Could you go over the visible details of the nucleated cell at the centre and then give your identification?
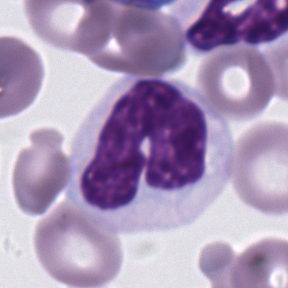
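Outline round and smooth. Nucleus bent into a horseshoe, opening facing downward. Narrow cleft running up from the lower nuclear edge to about its middle. No nucleoli visible. Band neutrophil.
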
